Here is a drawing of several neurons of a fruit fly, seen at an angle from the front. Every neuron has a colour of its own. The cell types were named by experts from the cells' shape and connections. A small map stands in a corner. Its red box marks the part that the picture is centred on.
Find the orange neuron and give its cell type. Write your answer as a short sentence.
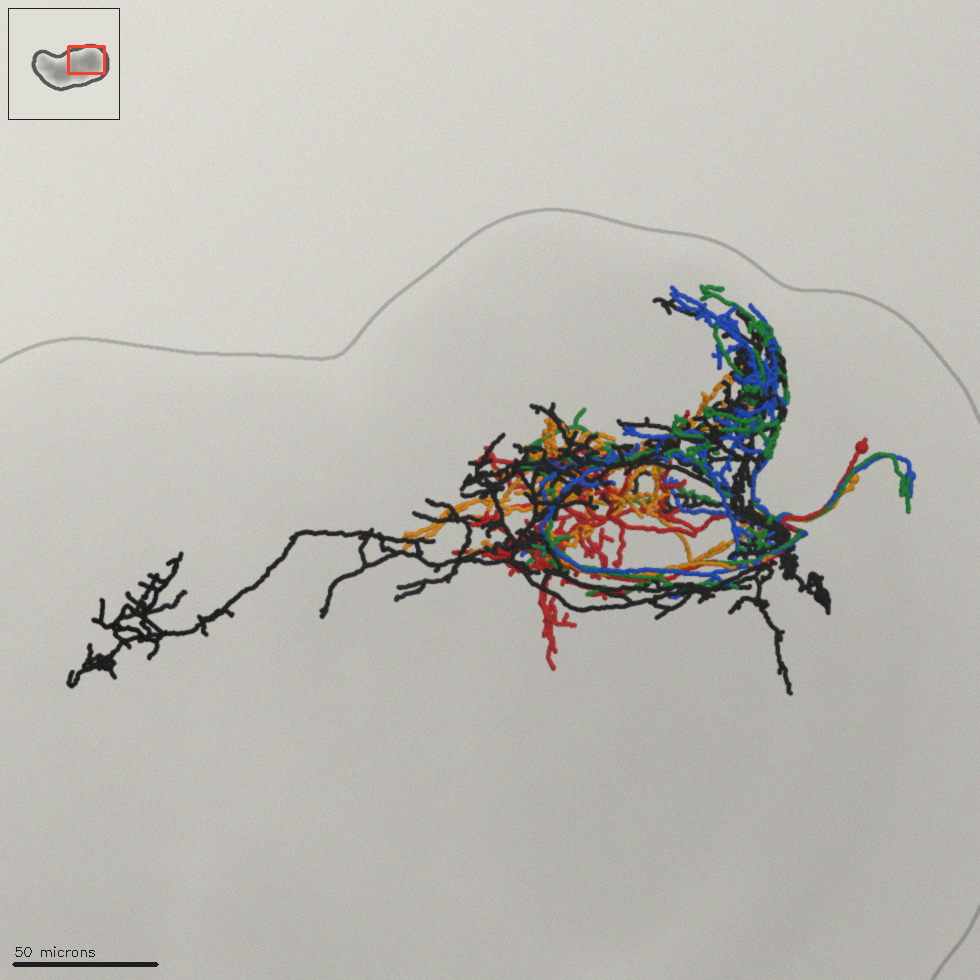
The cell type is CL104.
